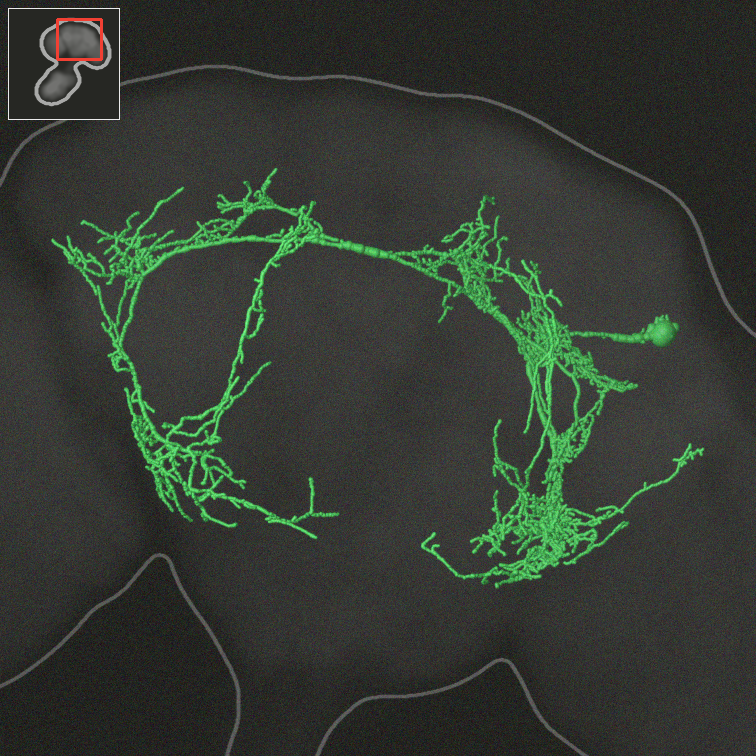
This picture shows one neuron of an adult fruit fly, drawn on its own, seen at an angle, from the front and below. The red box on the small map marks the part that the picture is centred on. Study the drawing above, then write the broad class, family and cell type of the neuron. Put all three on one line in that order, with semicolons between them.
central-brain intrinsic neuron; LHPV; LHPV6q1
